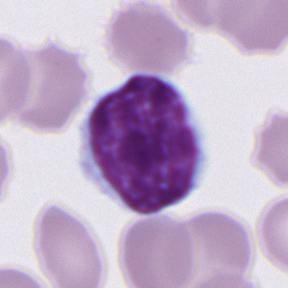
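Typical lymphocyte in a stained peripheral blood smear. The cytoplasm is pale grey-blue and contains neither granules nor vacuoles. The chromatin is dark purple and coarsely clumped.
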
